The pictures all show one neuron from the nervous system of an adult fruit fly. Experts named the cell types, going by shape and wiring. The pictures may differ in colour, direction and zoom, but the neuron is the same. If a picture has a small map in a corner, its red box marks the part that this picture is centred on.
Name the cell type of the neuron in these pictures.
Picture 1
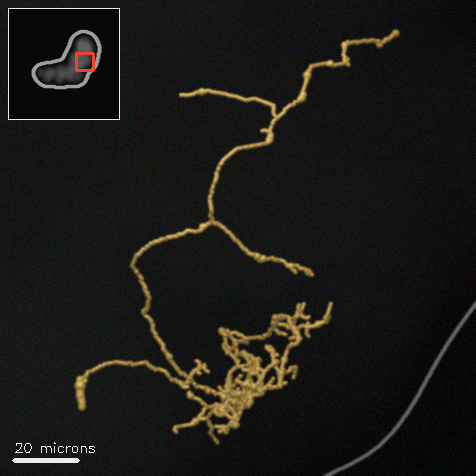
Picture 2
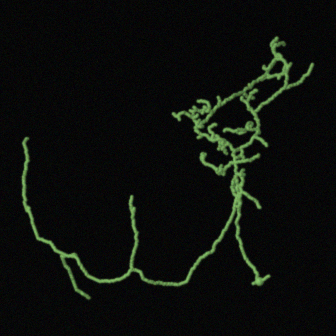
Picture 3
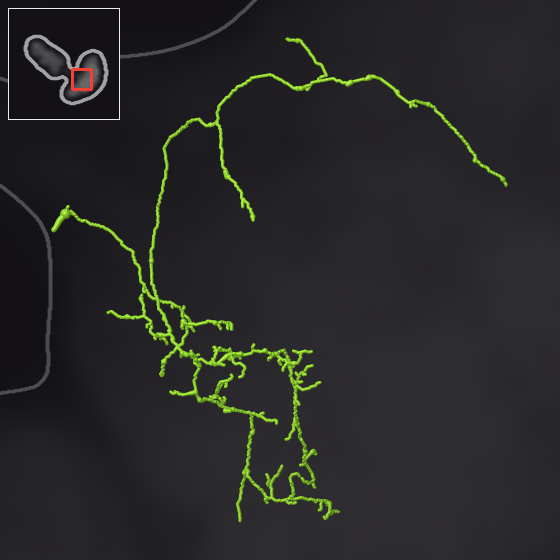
GNG448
